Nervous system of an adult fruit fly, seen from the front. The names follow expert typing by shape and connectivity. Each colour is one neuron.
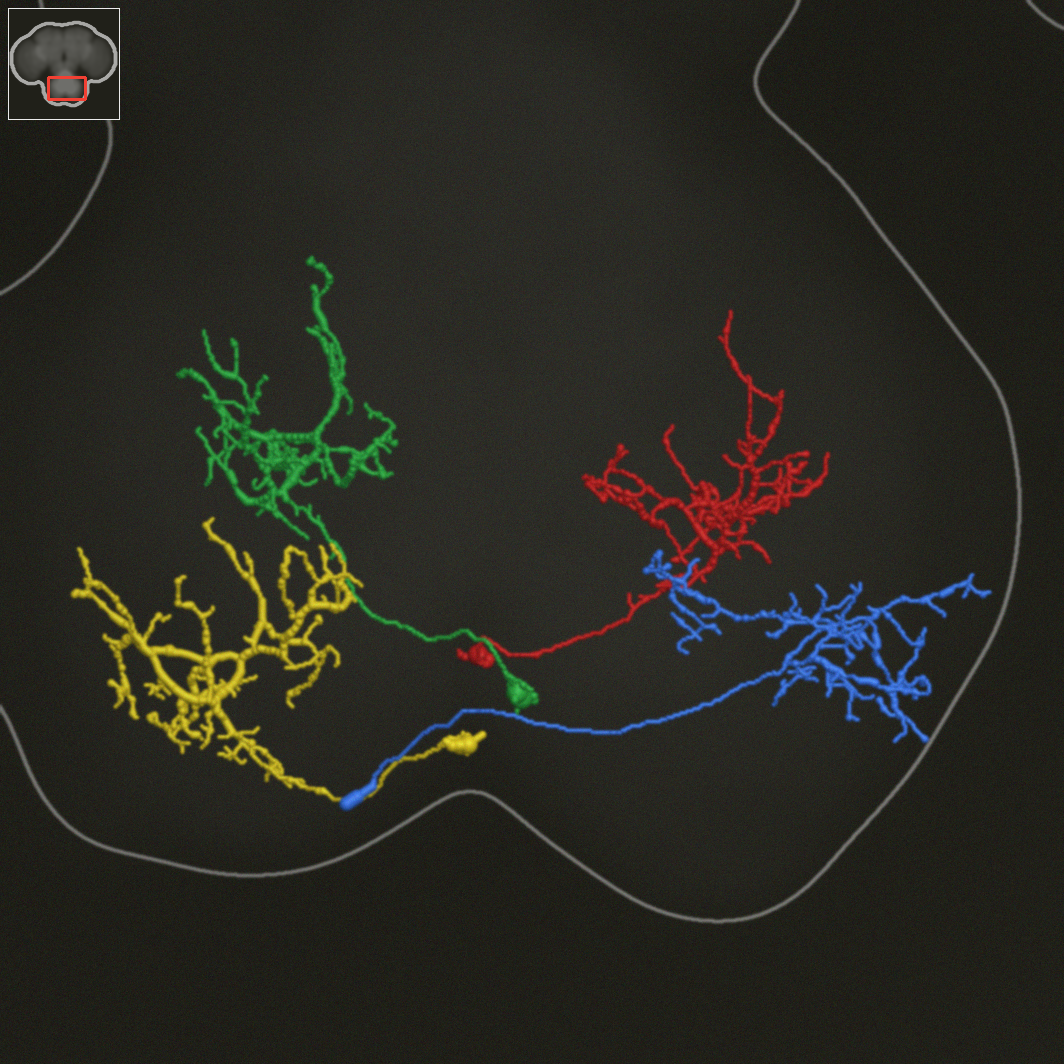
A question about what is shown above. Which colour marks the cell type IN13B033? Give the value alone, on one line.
yellow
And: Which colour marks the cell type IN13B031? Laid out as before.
green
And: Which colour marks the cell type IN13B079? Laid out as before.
blue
